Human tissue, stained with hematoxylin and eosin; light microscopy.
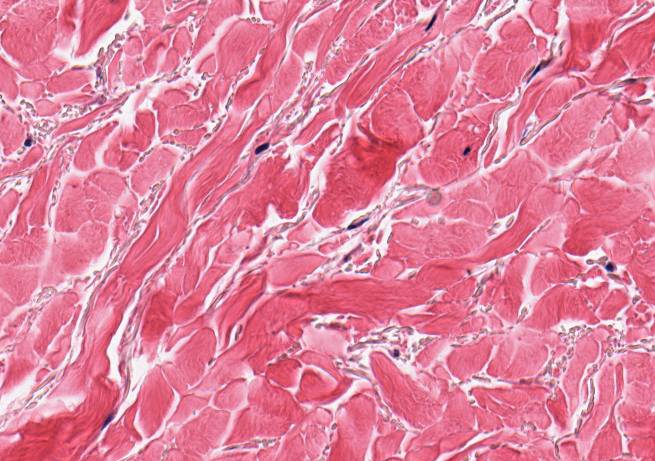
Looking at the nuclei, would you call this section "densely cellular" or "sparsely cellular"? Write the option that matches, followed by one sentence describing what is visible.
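Sparsely cellular. Nuclei are few and widely scattered across the field.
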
